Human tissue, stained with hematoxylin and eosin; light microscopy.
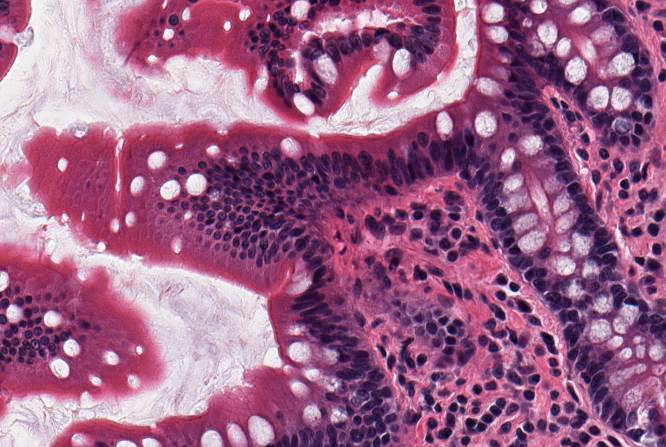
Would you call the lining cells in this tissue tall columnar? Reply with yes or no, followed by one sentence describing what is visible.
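Yes. The projections are covered by tall columnar epithelial cells with crowded, elongated dark nuclei and pink cytoplasm toward the free surface.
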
